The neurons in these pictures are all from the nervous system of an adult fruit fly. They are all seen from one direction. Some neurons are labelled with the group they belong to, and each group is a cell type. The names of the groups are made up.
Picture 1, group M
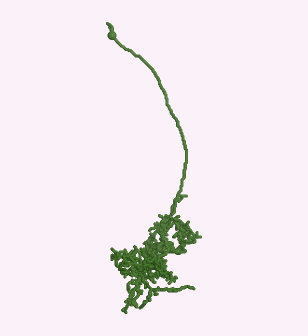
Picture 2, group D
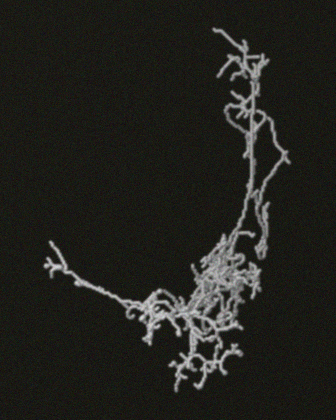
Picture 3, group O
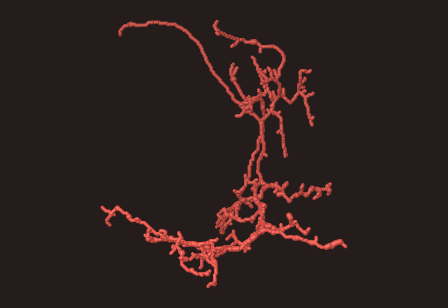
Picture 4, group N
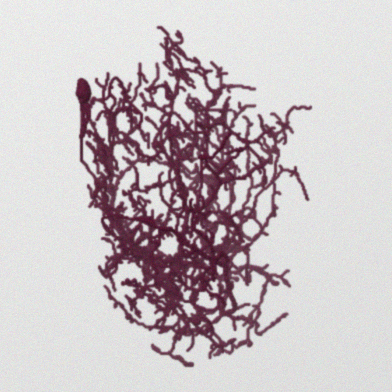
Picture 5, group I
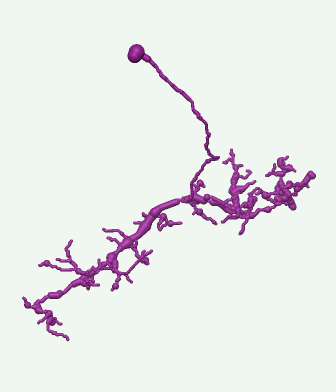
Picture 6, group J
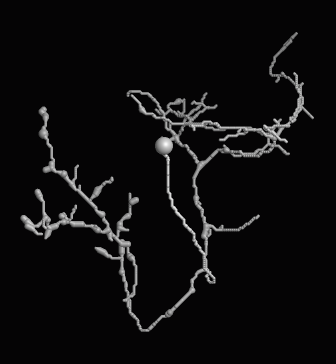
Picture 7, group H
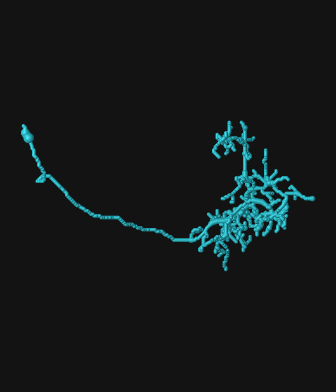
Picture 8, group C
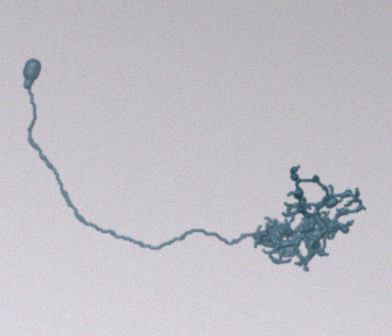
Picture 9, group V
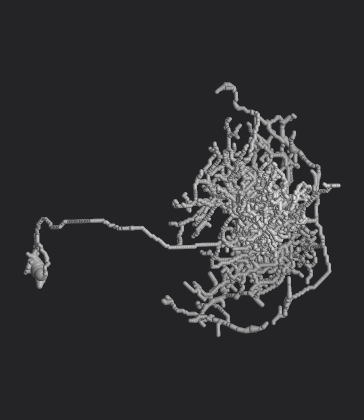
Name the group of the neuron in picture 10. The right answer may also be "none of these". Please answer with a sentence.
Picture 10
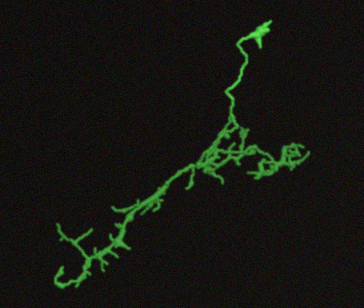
It belongs to group I.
